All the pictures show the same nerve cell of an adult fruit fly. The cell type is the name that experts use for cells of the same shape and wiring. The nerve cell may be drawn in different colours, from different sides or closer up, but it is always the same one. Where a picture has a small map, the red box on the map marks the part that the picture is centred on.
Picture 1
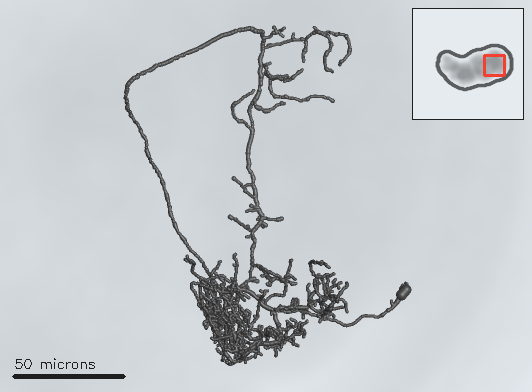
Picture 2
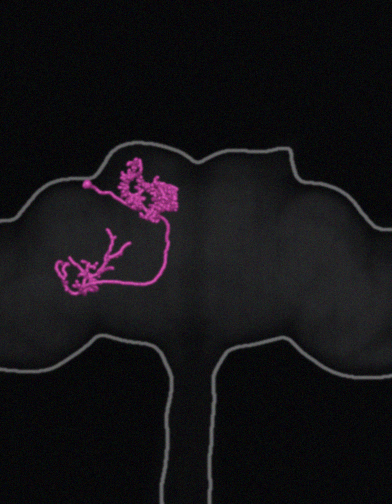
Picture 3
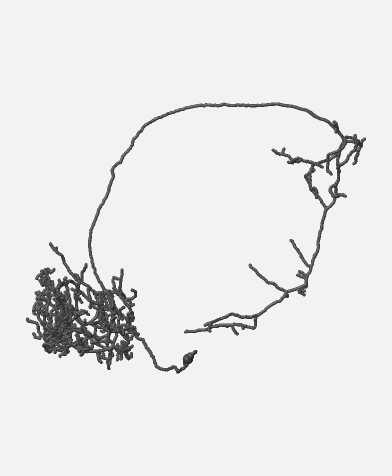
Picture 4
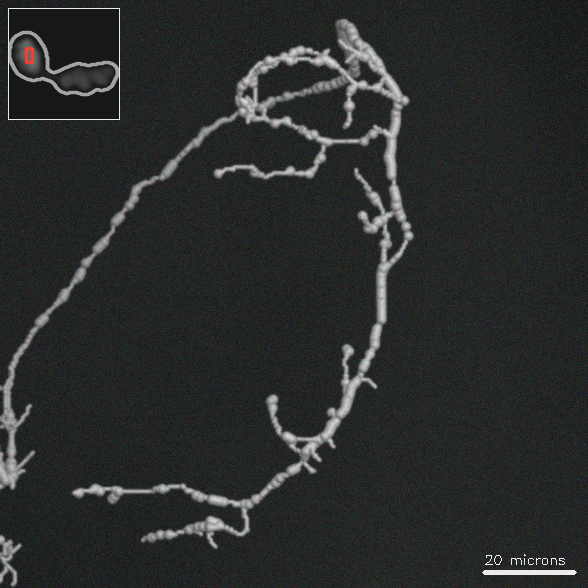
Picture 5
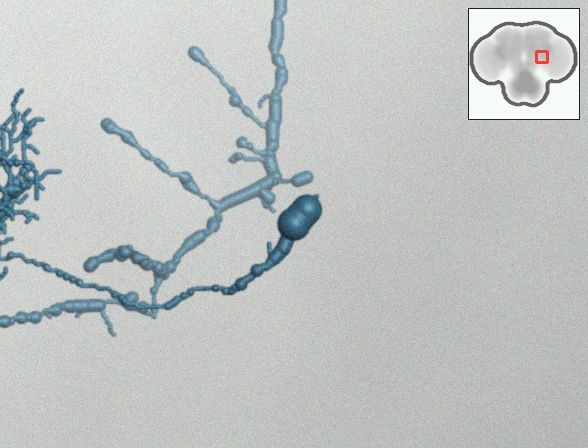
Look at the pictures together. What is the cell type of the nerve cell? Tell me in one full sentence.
The cell type designation of this nerve cell is M_l2PN3t18.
